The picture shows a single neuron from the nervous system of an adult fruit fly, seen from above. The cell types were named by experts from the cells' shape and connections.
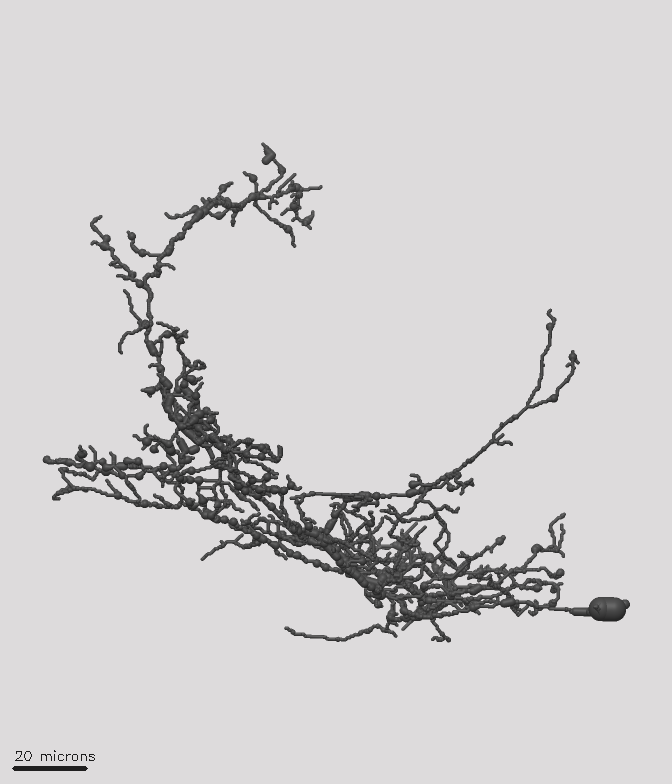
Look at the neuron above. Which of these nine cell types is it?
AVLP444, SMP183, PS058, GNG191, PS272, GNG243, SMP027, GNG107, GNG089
SMP183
